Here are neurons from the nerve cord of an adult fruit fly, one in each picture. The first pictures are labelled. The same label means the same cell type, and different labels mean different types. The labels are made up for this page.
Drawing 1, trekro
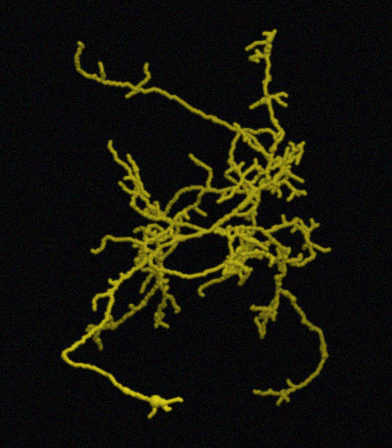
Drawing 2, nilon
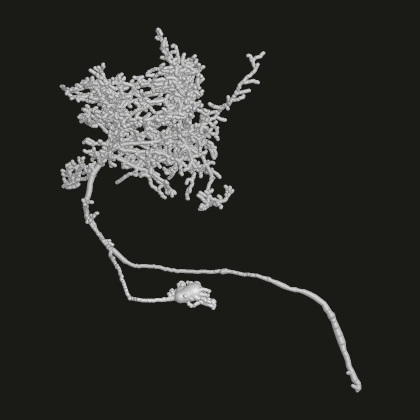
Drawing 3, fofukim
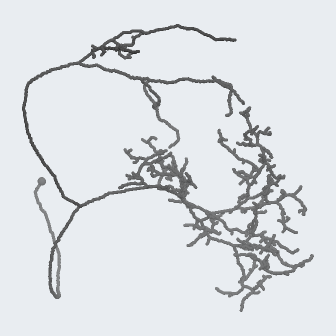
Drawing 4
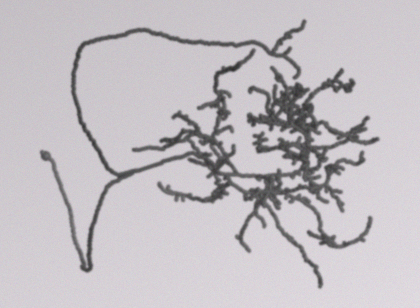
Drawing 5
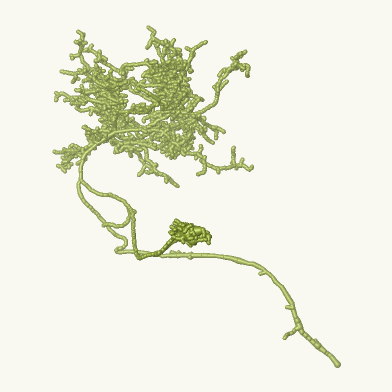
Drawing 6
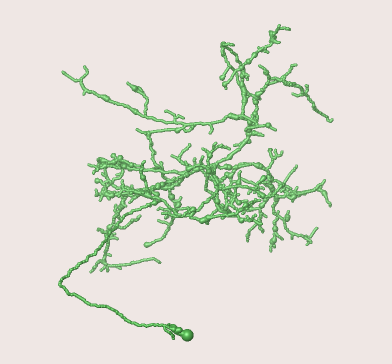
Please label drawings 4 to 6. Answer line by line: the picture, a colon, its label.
4: fofukim
5: nilon
6: trekro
